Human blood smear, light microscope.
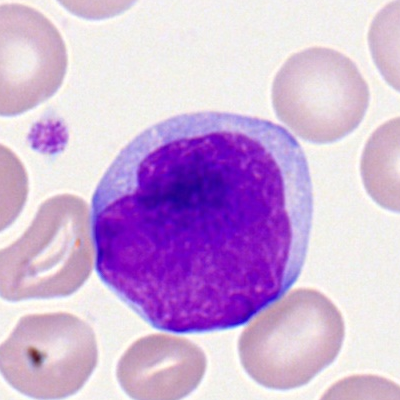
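Myeloblast. The nucleus fills most of the cell and shows a notch on its upper left side. The cytoplasm contains no visible granules and no vacuoles.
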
